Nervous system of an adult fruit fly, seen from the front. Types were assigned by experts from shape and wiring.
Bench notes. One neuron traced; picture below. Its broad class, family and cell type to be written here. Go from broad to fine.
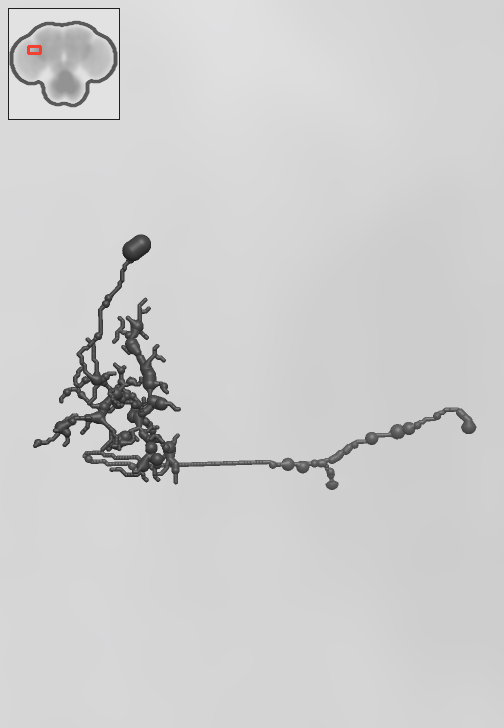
optic-lobe intrinsic neuron; TmY; TmY3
